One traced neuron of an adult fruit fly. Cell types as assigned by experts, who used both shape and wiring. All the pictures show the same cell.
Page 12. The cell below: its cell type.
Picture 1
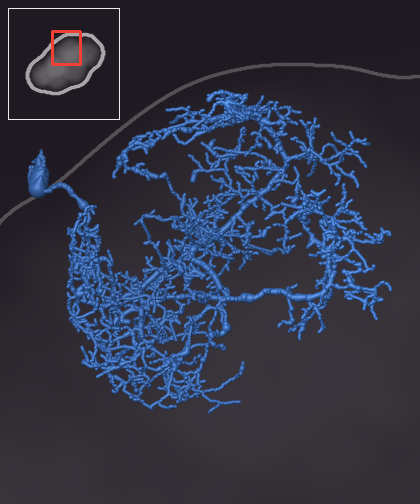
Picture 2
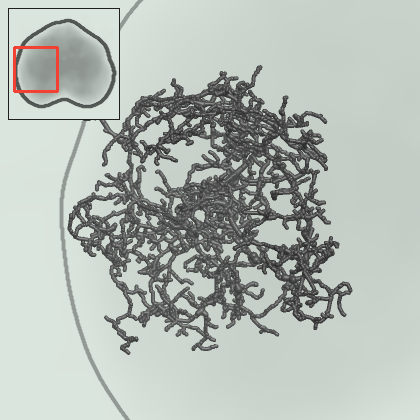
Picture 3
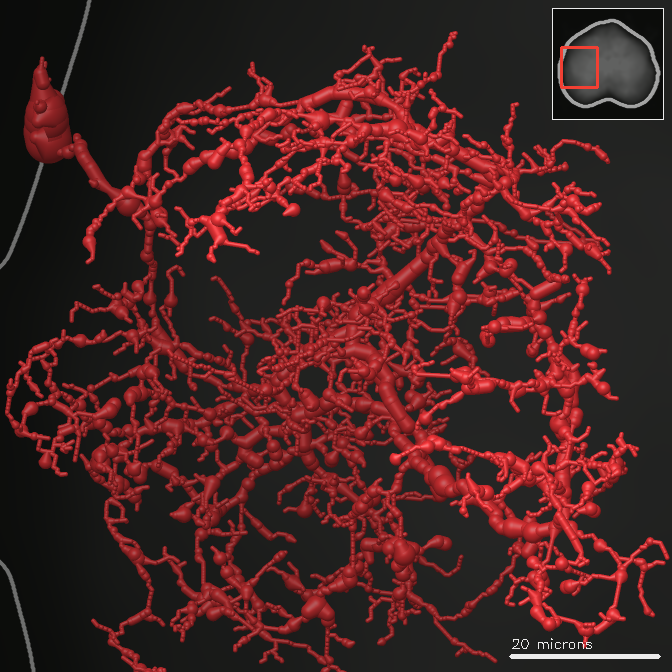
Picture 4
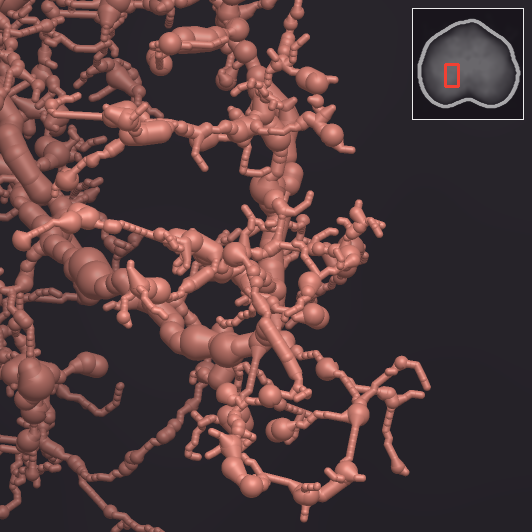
IN21A007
